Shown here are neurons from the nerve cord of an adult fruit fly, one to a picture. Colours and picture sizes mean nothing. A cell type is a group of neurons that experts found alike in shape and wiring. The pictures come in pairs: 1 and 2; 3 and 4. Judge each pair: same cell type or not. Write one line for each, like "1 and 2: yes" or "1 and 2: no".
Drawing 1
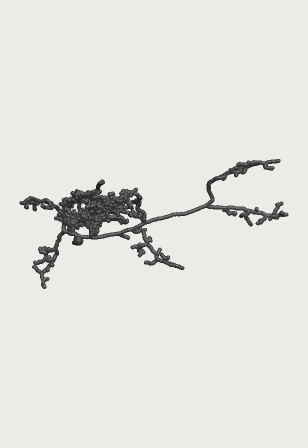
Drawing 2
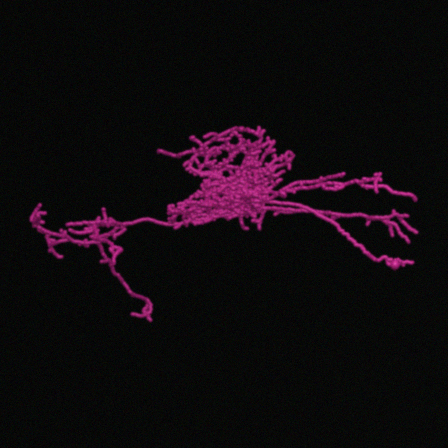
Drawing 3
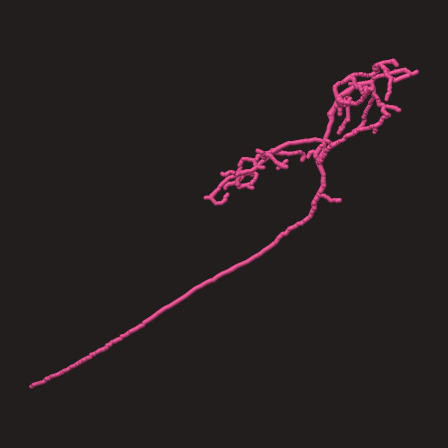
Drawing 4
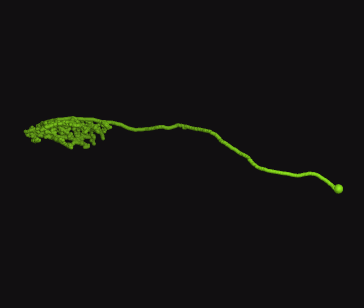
1 and 2: yes
3 and 4: yes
